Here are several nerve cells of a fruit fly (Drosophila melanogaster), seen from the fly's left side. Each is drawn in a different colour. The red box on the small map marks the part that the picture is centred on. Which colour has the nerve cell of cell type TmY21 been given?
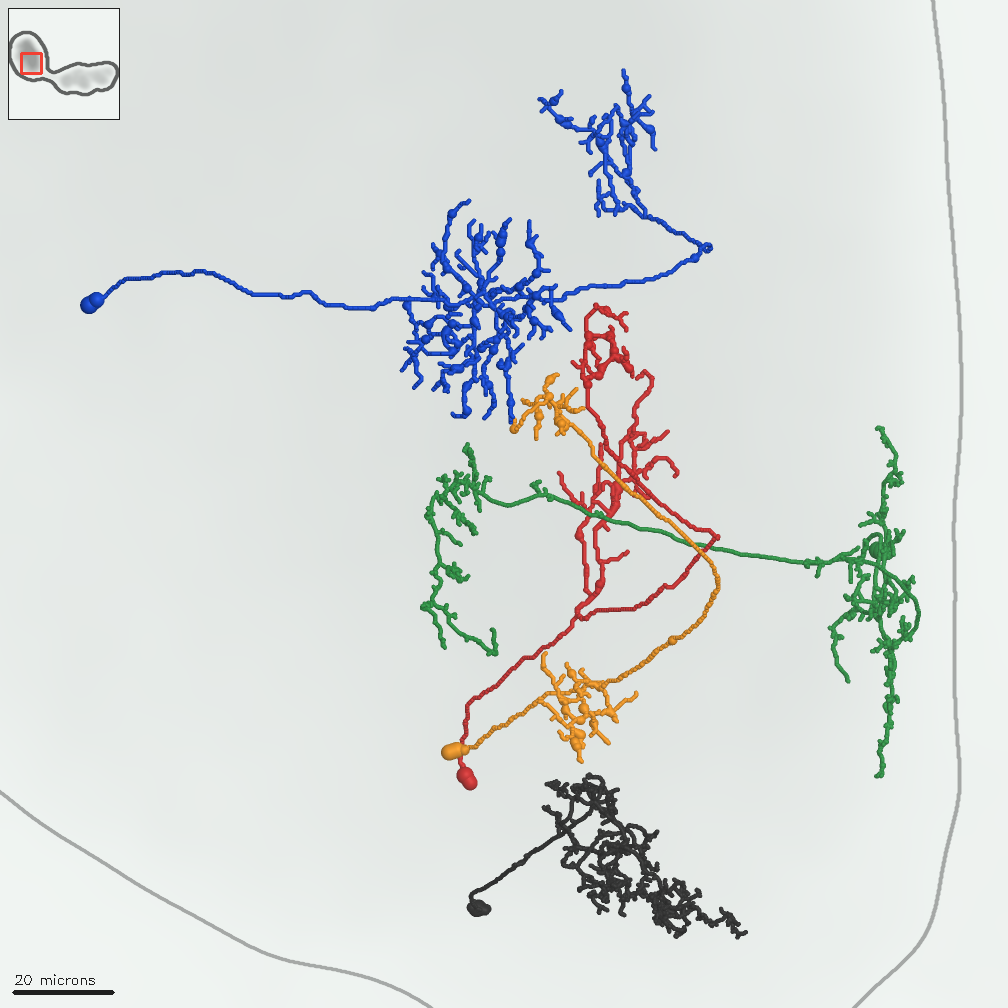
green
